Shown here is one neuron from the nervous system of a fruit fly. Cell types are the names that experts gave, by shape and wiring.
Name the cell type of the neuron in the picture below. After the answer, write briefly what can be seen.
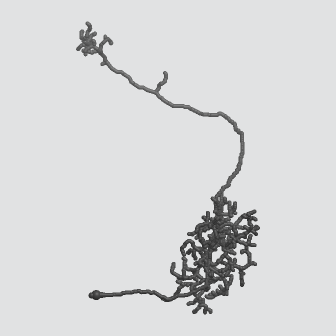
It is of cell type Tm16. It is an optic-lobe intrinsic neuron. The cell body is at the lower left of the picture. In this view it is taller than it is wide.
